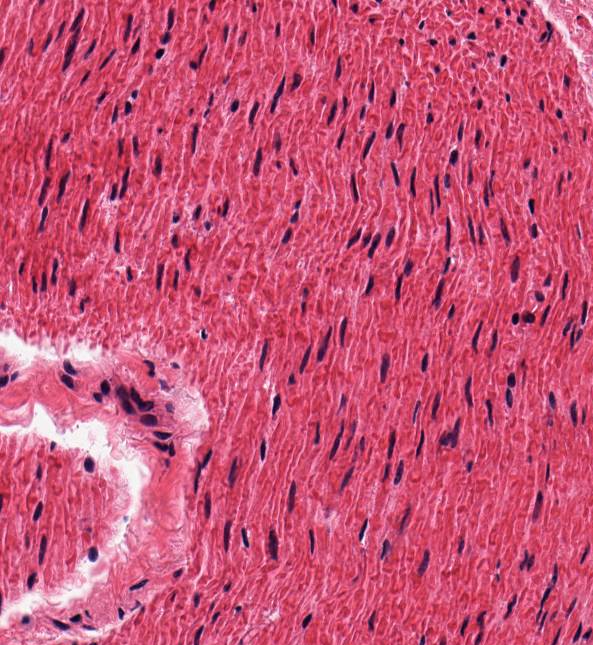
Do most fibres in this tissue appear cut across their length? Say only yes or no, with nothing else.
No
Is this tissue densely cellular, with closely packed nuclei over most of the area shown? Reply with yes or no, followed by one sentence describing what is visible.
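Yes. Nearly the whole field is a dense sheet of spindle-shaped cells packed side by side in parallel.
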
